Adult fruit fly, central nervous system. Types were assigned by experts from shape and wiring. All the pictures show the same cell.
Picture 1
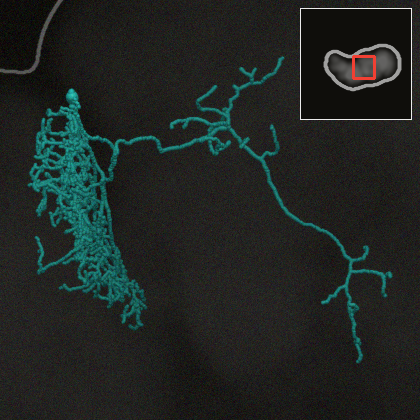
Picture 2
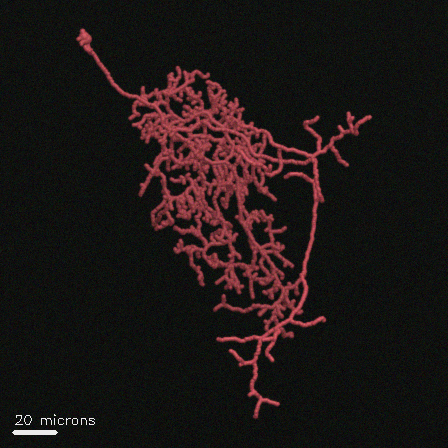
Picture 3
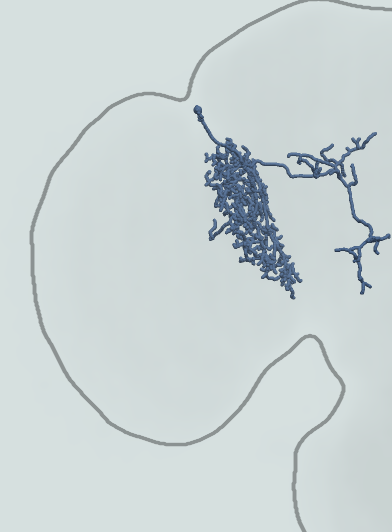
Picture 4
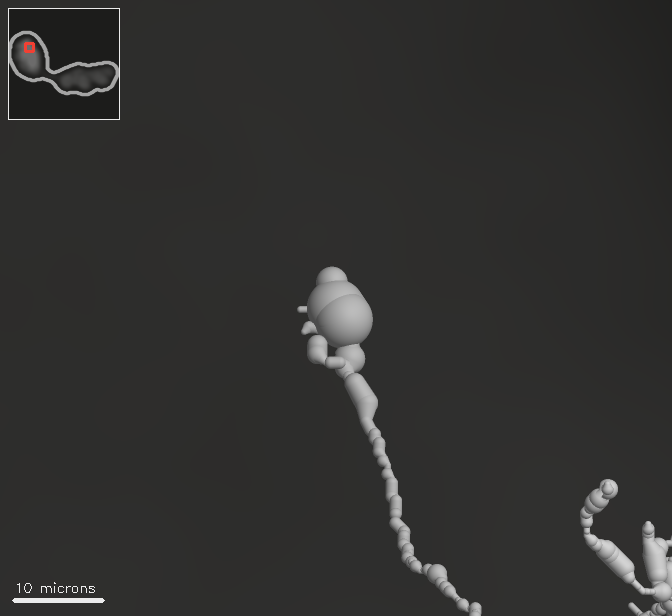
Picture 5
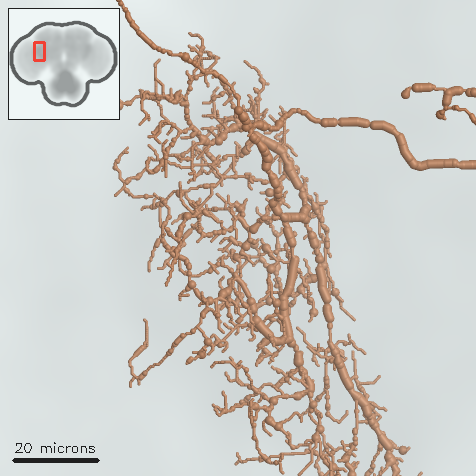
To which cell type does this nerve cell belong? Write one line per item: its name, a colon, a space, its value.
cell type: LoVP103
